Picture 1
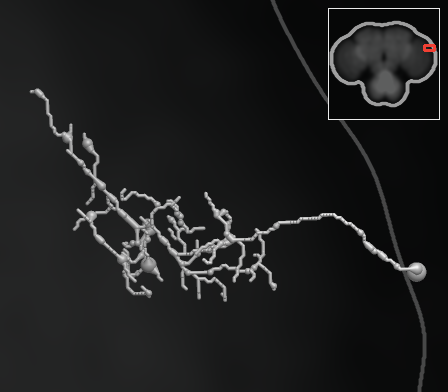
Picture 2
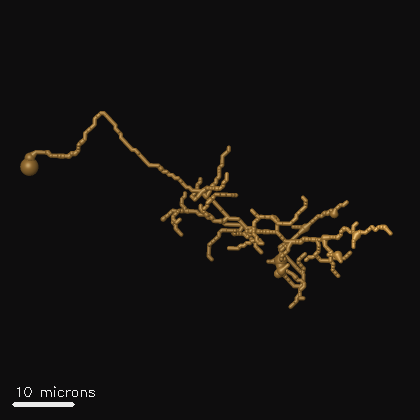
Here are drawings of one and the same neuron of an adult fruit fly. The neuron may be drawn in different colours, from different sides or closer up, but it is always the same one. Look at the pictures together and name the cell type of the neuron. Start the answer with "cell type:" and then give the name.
cell type: Mi17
